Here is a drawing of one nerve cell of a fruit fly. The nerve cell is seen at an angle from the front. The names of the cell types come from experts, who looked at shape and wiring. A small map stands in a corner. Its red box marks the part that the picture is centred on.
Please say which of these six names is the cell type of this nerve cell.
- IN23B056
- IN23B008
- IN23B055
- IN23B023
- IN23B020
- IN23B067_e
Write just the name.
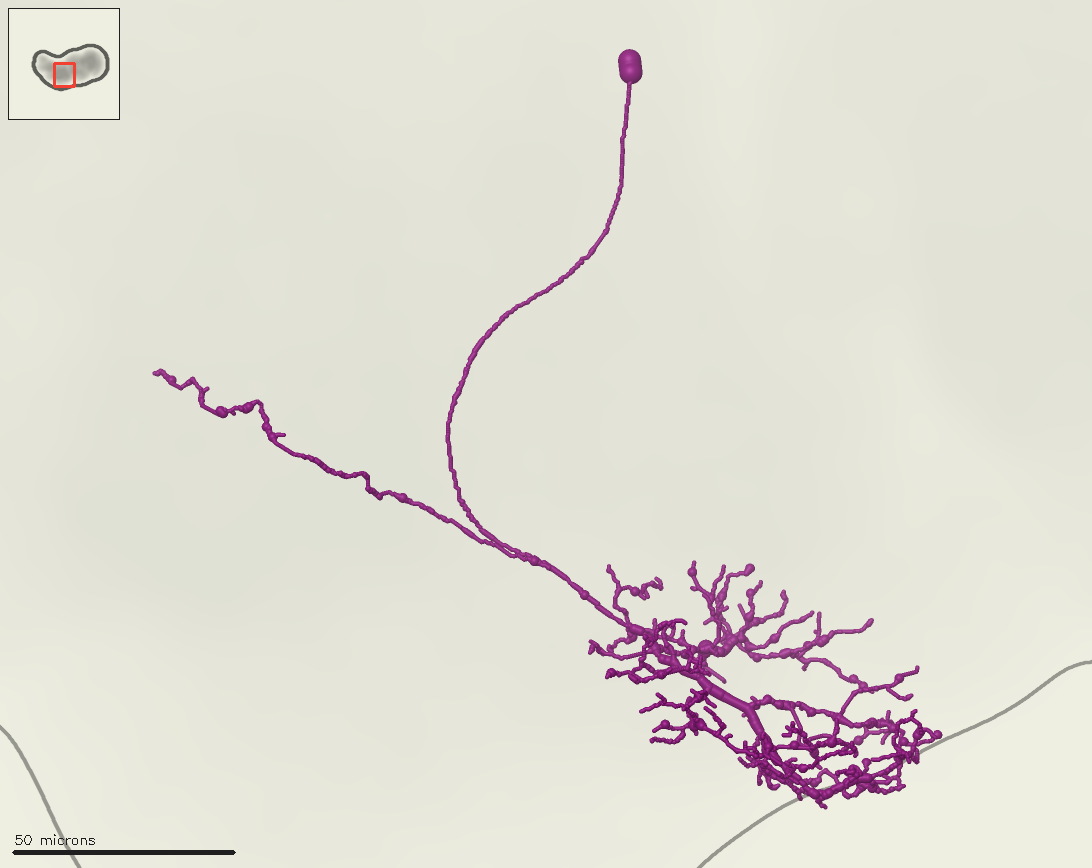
IN23B023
